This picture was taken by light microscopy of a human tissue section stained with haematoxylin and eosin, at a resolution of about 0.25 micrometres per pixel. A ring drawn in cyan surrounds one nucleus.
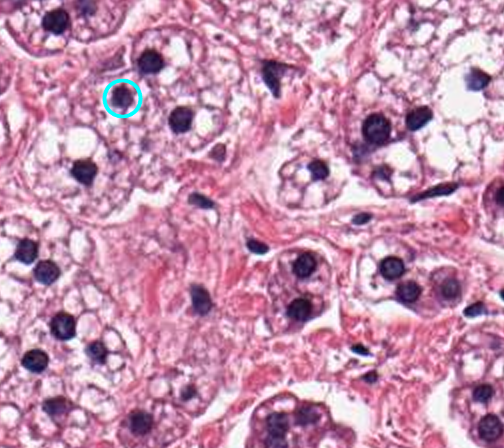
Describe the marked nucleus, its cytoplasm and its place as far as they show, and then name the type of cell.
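The cytoplasm around the nucleus is pale pink and filled with many small clear vacuoles, giving it a bubbly look. The cell lies within a cluster of cells that also have clear vacuolated cytoplasm, with thin pink strands running between the cell groups. The marked cell is an adrenal cortical cell.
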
